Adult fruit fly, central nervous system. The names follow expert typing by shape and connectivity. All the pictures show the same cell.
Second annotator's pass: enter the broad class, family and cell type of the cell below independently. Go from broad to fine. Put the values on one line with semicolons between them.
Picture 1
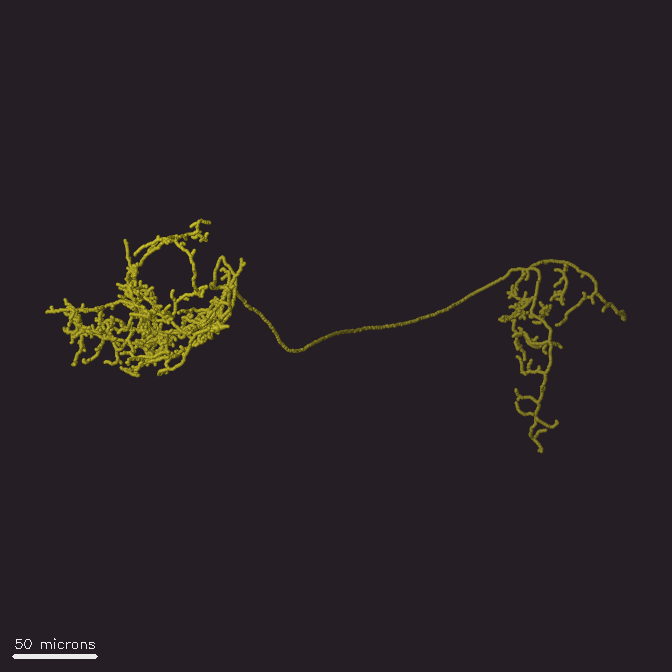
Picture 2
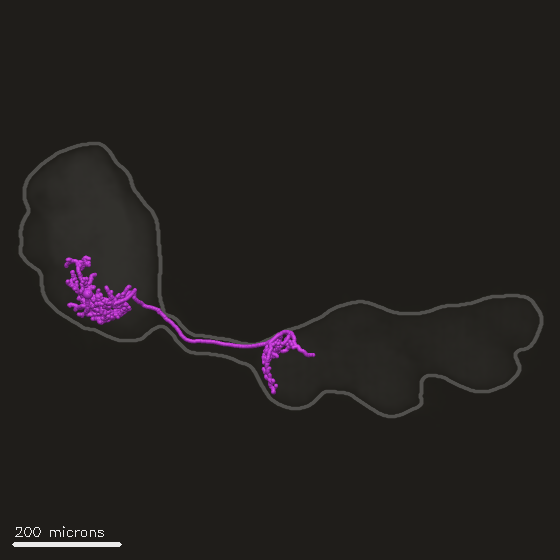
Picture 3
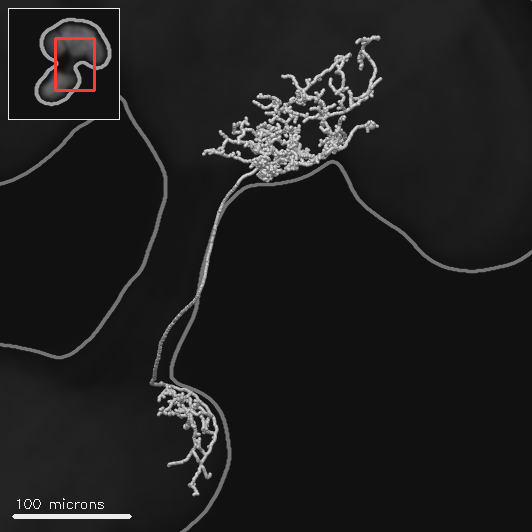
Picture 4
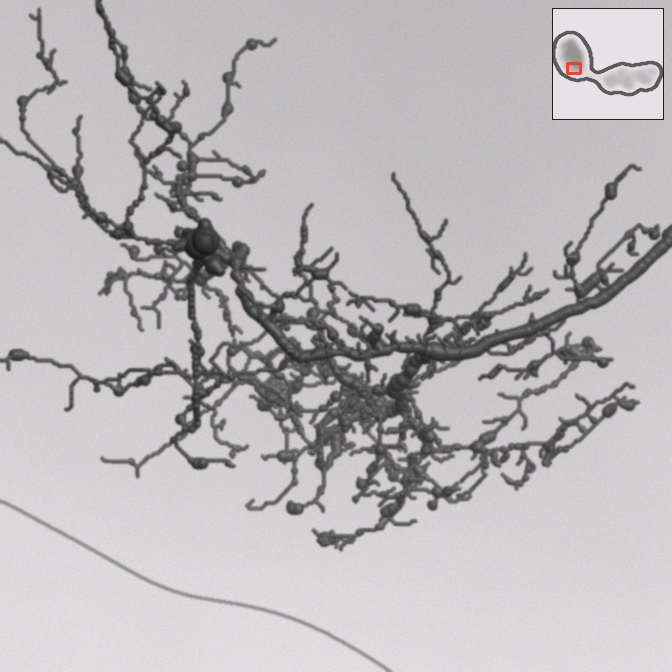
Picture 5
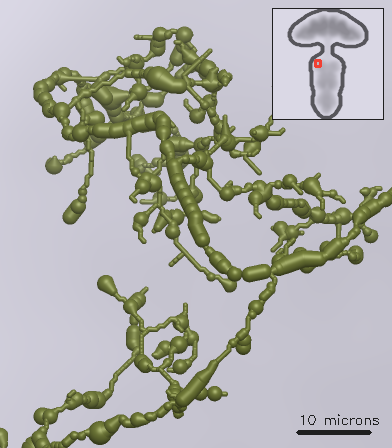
descending neuron; DNge; DNge039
